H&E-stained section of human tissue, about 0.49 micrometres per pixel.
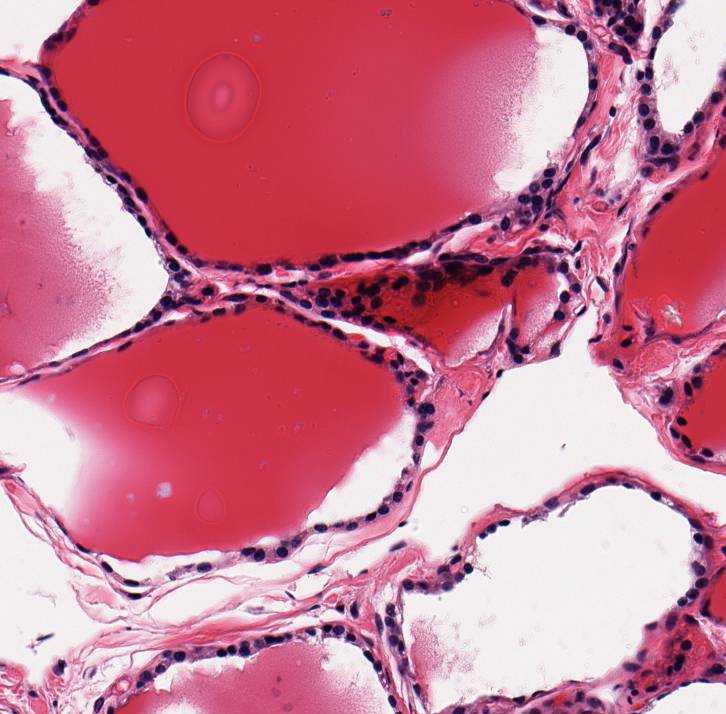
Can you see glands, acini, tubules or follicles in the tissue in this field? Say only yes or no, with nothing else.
Yes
